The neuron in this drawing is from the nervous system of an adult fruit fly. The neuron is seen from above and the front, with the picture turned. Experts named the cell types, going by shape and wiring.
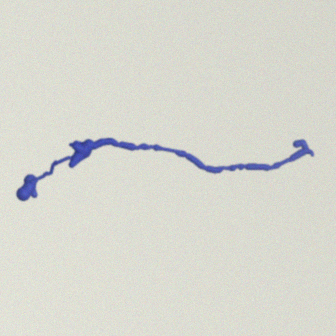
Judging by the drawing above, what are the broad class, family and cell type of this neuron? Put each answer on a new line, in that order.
optic-lobe intrinsic neuron
L
L1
